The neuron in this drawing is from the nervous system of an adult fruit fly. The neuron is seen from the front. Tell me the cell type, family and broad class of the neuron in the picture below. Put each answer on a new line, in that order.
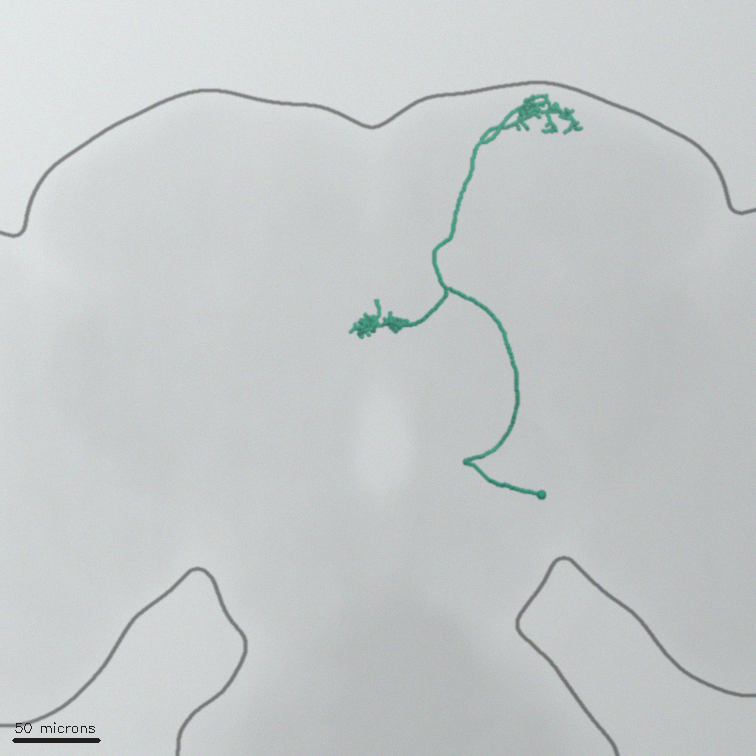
SA3
hemilineage LALv1_dorsal
central-brain intrinsic neuron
